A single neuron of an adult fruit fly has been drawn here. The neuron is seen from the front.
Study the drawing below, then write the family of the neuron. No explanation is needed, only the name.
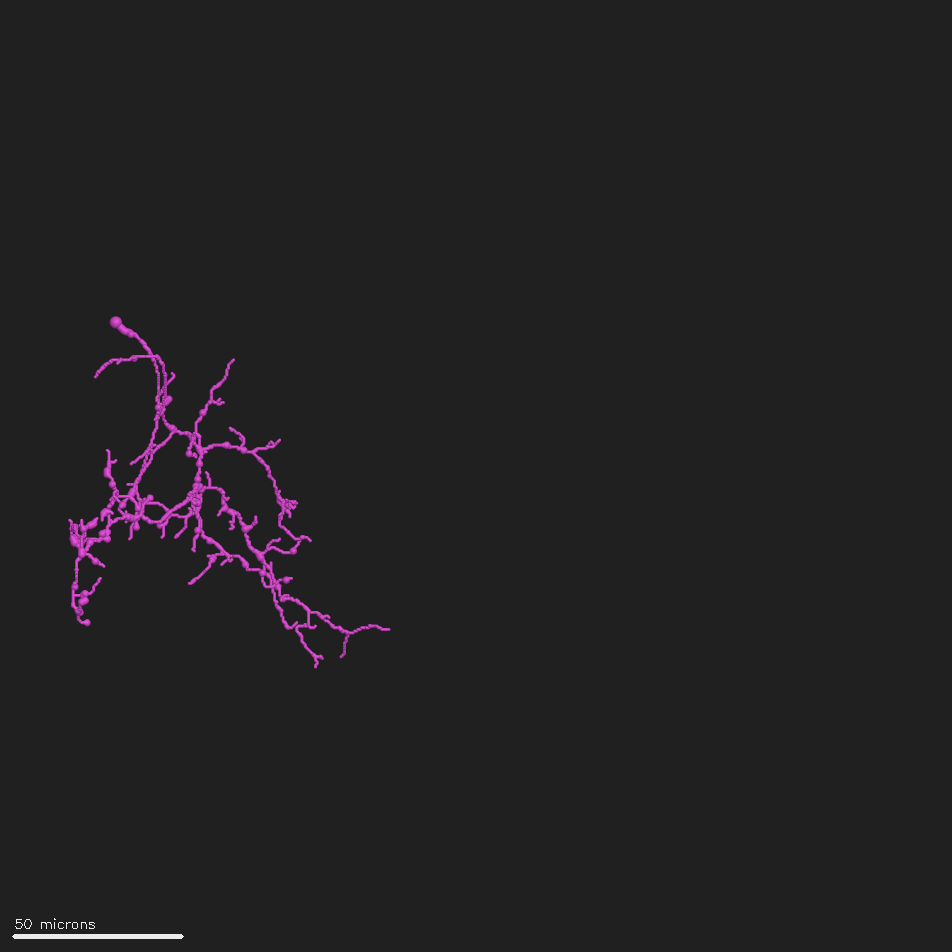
hemilineage 21A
